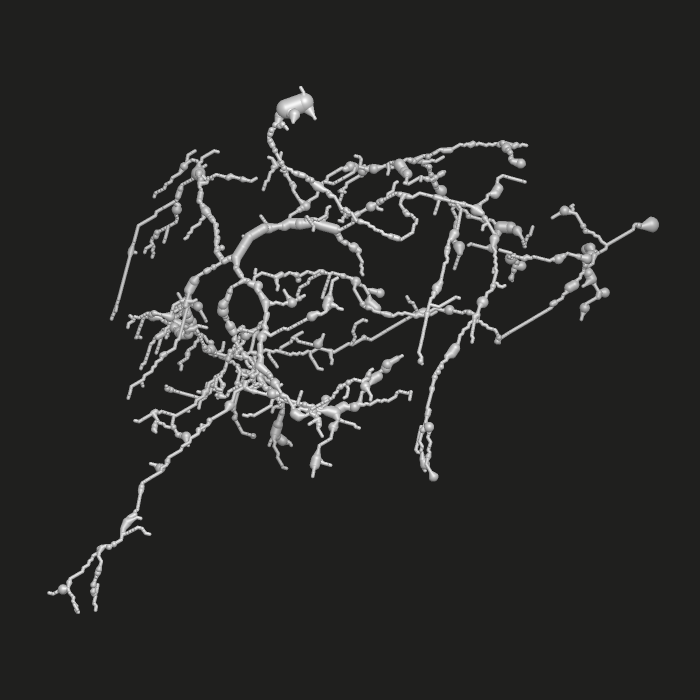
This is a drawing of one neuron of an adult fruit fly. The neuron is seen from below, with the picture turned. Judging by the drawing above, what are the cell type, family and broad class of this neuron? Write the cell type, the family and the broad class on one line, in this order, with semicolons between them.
CB3024; hemilineage WEDa1; central-brain intrinsic neuron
